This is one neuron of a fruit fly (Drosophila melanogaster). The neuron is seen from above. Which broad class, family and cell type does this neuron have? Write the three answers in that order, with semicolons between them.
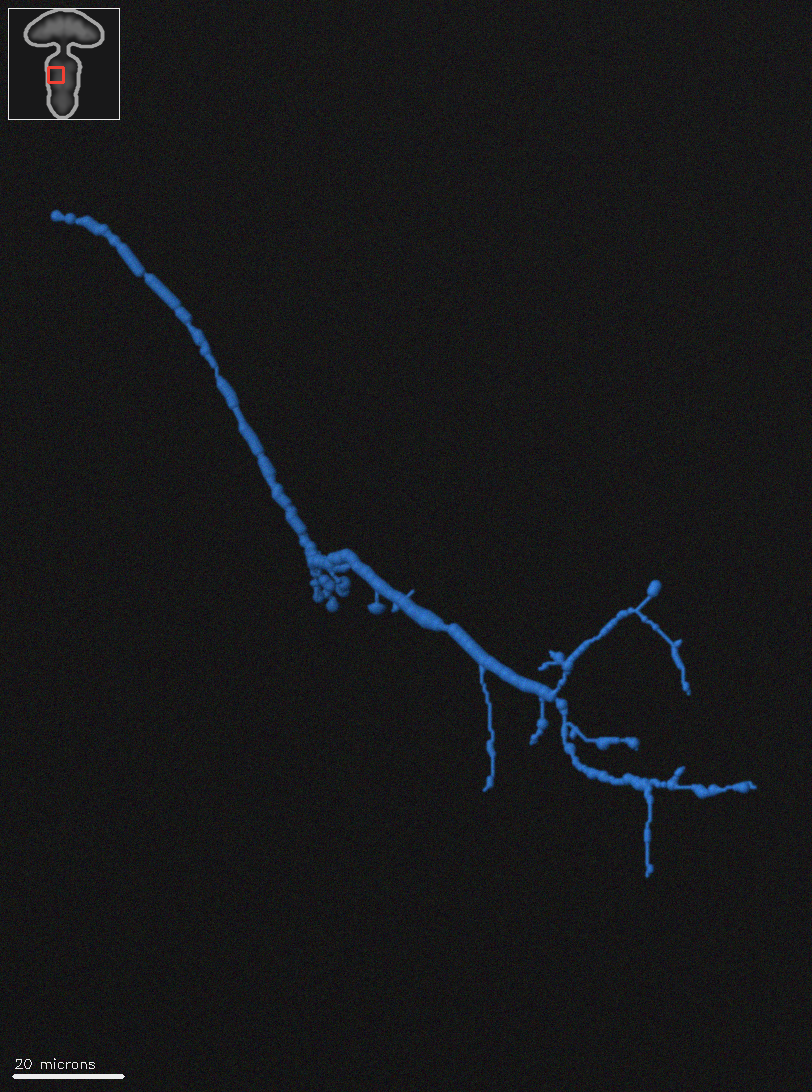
sensory neuron entering the nerve cord; class mechanosensory proprioceptive; SNpp16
